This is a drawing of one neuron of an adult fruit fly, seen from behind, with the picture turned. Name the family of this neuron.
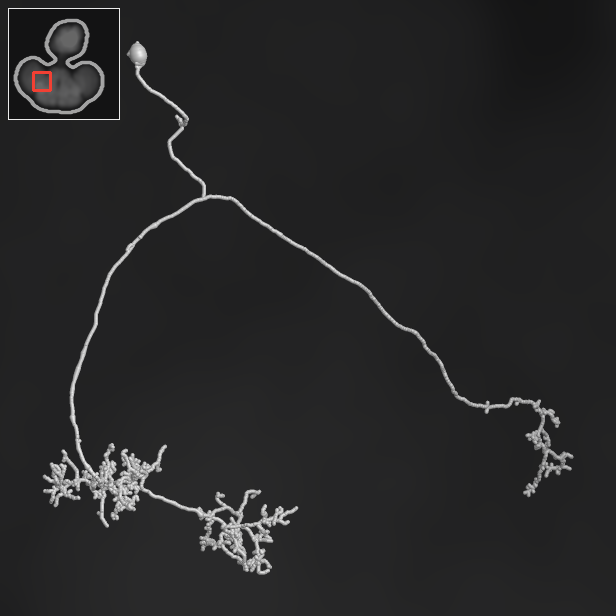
LLPC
